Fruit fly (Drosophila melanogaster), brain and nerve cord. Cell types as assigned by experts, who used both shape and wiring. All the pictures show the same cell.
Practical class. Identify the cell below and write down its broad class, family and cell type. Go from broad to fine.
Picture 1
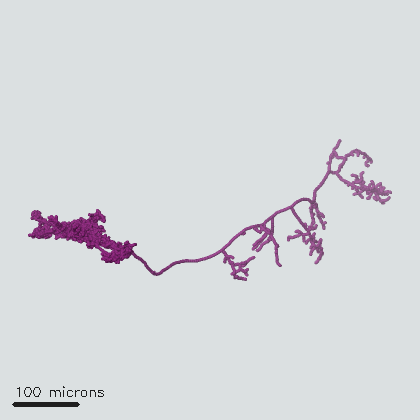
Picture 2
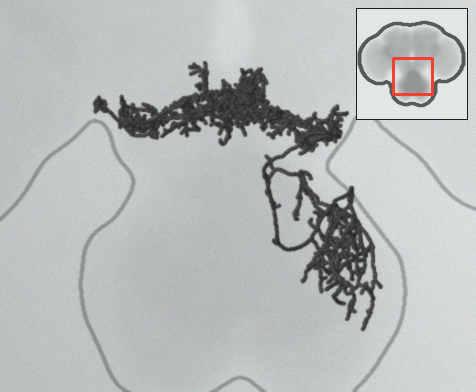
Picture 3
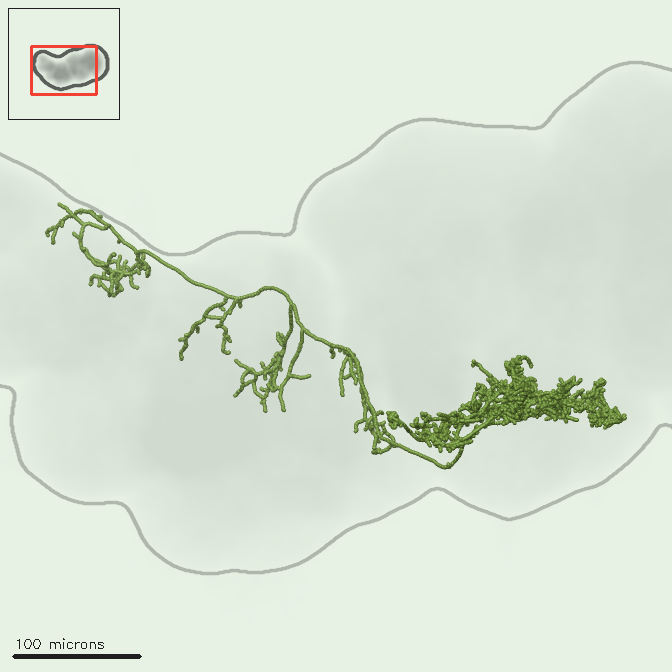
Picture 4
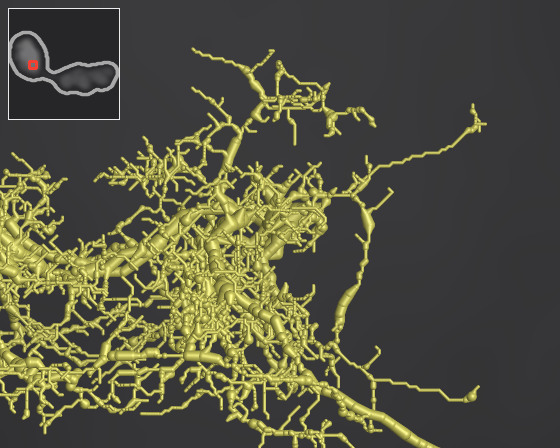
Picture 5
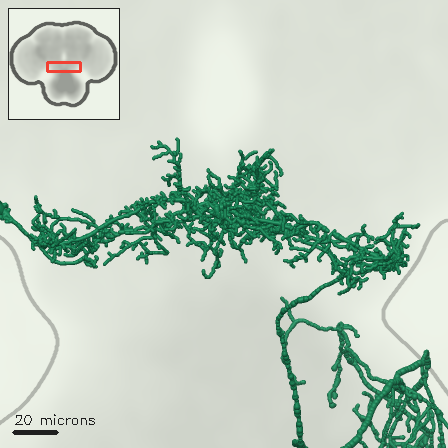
descending neuron; DNge; DNge035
